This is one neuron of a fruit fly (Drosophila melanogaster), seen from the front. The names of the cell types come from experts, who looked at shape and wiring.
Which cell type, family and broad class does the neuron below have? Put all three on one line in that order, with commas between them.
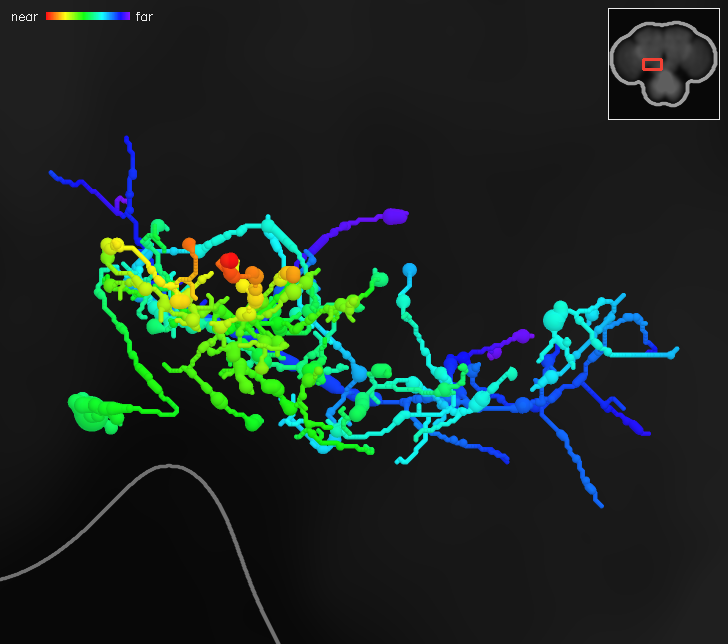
SAD117, hemilineage WEDa1, central-brain intrinsic neuron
